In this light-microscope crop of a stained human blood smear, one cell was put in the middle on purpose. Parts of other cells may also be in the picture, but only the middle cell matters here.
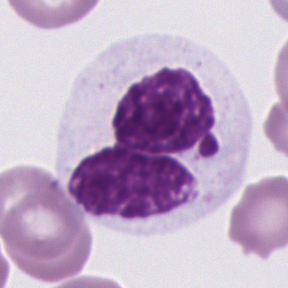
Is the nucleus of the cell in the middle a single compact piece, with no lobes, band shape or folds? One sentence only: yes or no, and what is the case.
No, the nucleus of this cell is divided into two or more lobes.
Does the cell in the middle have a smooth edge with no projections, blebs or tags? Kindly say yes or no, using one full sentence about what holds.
Yes, the cell is bounded by a smooth edge without blebs or tags.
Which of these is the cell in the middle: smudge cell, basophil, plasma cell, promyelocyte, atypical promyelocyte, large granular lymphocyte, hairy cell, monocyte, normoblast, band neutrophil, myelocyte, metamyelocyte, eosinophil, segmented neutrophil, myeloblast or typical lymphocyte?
segmented neutrophil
